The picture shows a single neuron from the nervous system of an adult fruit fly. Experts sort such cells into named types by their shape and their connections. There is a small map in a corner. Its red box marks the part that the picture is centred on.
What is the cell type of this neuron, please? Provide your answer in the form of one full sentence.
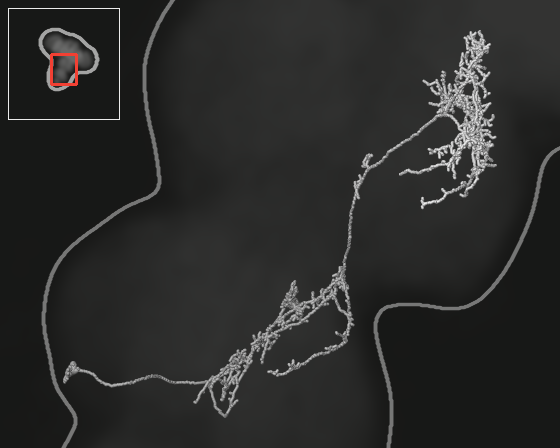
Cell type INXXX201 is what this neuron is.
